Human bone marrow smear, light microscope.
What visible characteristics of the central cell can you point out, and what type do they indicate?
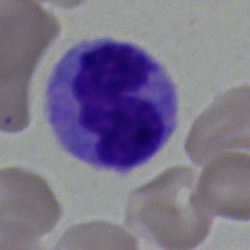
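Round, smooth outline. The nucleus is a curved, folded band bent into an S, with dark purple, densely clumped chromatin. Pale lilac-blue cytoplasm sits mostly on the left side. That's a monocyte.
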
